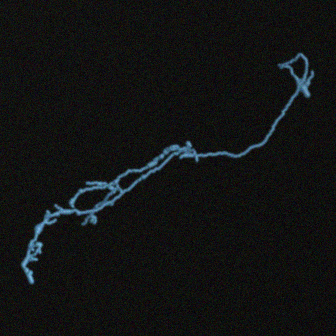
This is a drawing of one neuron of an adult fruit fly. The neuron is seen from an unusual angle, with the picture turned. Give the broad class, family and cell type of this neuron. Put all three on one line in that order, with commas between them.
nerve-cord intrinsic neuron, hemilineage 14A, IN14A086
